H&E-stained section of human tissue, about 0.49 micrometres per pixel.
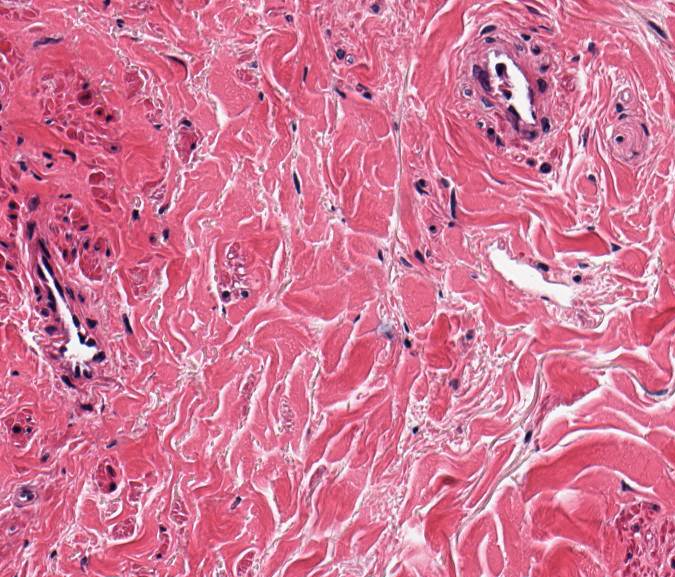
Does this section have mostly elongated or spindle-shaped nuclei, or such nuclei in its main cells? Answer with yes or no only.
Yes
